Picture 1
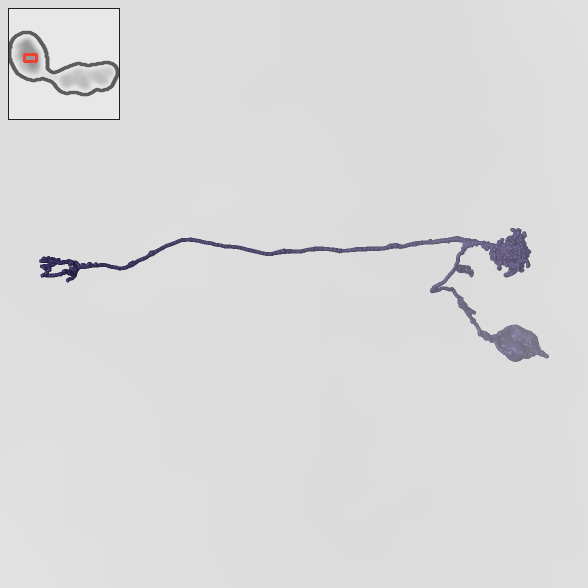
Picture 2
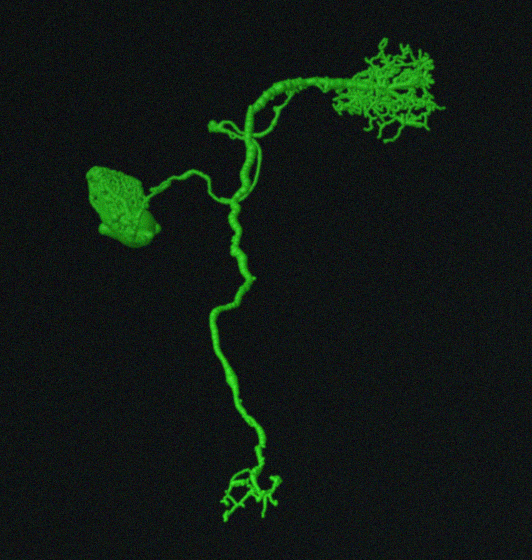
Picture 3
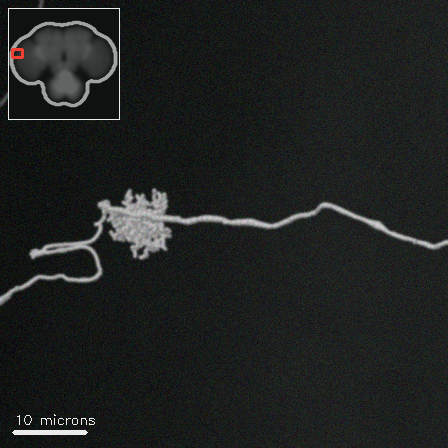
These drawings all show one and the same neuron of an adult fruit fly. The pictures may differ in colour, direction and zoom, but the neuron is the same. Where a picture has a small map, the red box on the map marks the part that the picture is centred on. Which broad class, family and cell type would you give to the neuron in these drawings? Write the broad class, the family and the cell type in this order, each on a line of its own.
optic-lobe intrinsic neuron
T
T1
